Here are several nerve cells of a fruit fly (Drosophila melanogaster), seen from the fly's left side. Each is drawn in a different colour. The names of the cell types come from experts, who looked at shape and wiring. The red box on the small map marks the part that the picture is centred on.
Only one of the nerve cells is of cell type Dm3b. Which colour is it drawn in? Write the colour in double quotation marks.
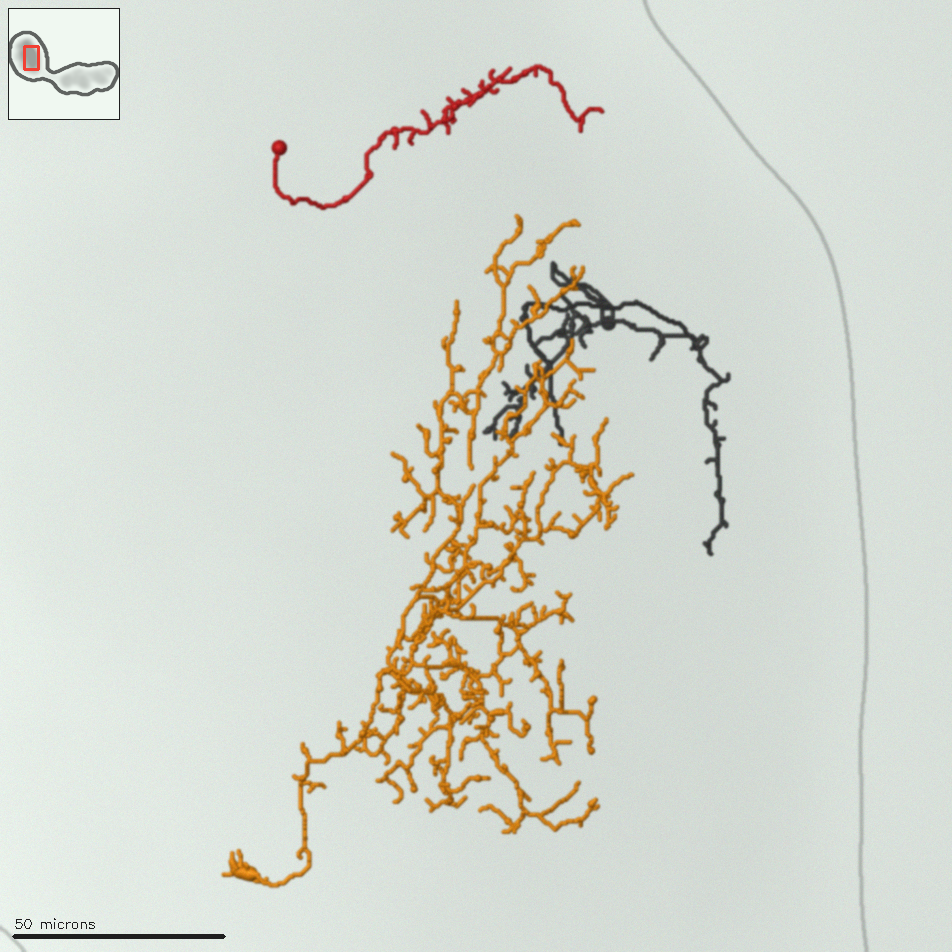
"red"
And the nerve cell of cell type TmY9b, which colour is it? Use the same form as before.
"black"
